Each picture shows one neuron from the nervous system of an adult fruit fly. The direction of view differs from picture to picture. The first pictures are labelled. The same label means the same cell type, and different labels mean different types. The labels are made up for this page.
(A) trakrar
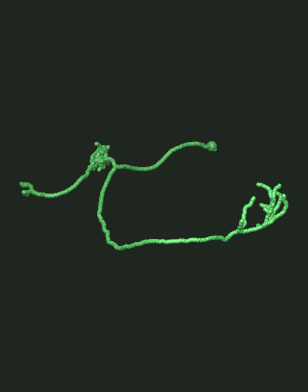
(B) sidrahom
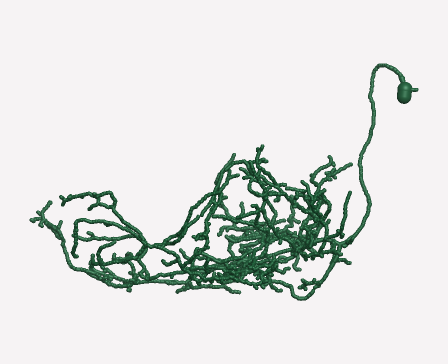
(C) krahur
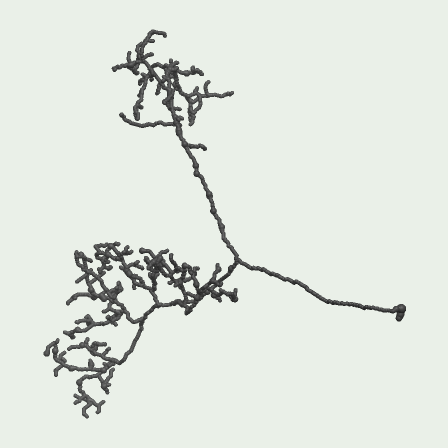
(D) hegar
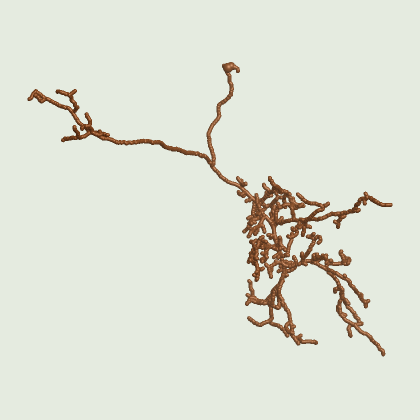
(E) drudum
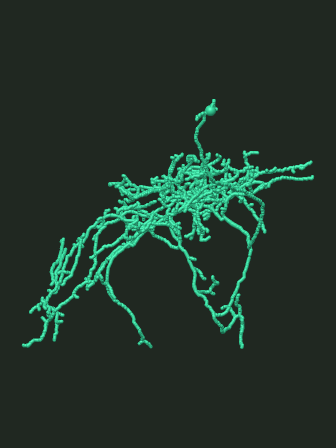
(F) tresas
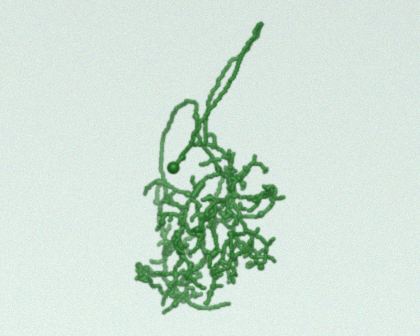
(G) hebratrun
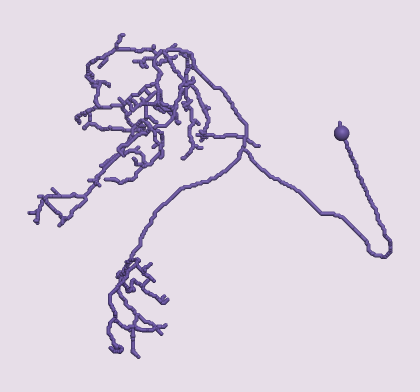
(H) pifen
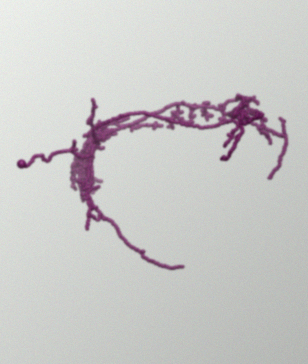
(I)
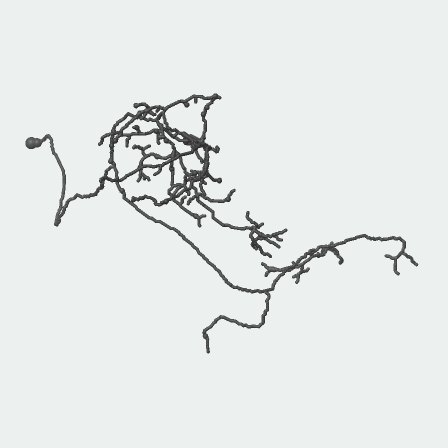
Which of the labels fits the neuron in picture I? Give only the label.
hebratrun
